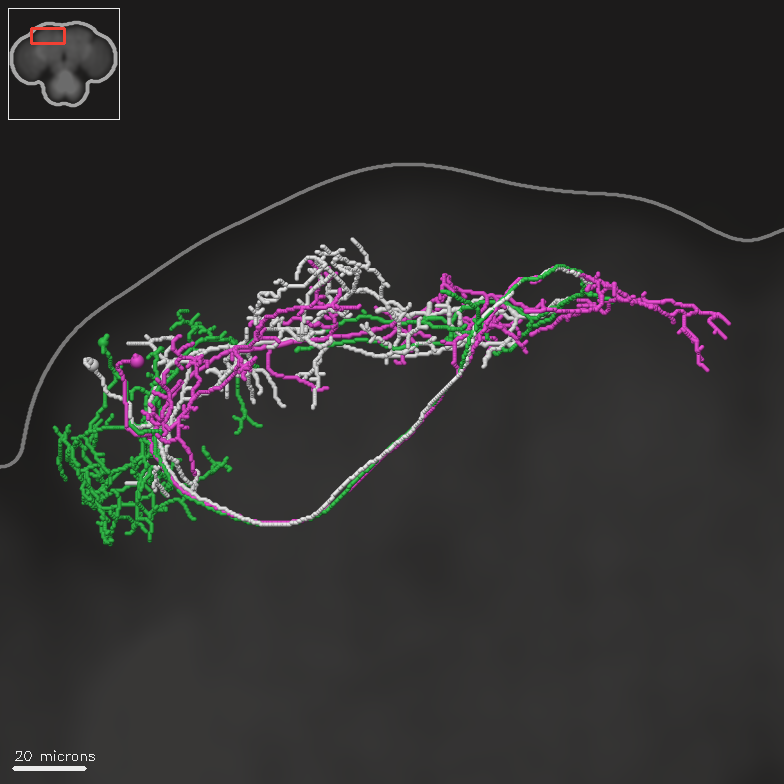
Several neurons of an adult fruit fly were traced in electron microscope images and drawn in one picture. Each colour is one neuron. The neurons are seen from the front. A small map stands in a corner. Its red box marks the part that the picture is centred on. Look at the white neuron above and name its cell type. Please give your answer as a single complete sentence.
It is LHAD1b5 that names the cell type of this neuron.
